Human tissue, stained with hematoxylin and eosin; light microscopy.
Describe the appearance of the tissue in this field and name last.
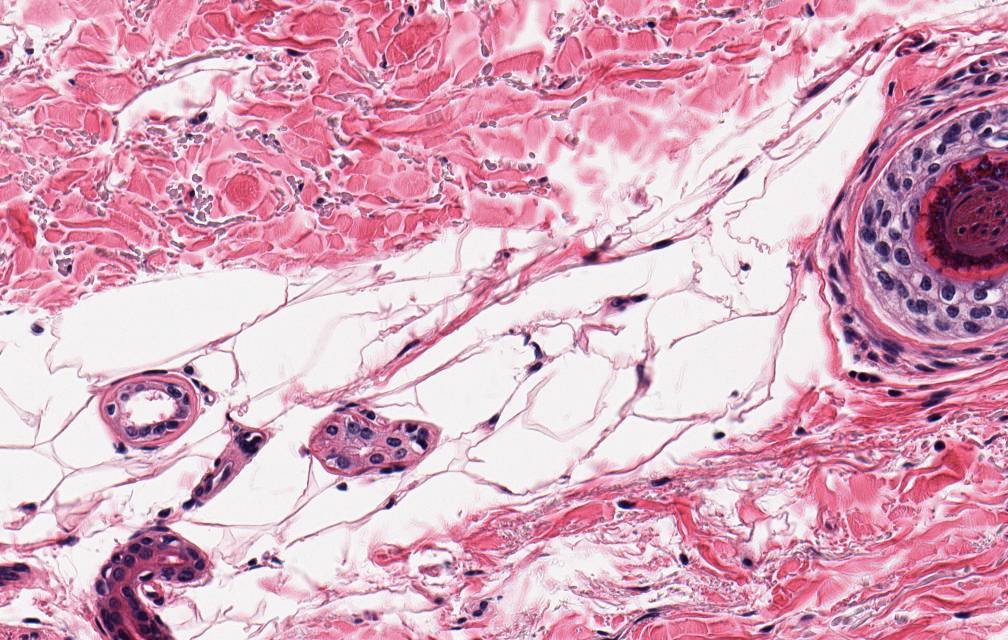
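A pale, mostly empty band runs diagonally across the middle, denser pink fibrous tissue above and below. Right edge: a hair follicle cut across, concentric epithelial cell layers round a central dark red hair shaft. Fat cell membranes are wrinkled and torn in places, leaving irregular clefts. It's skin of the lower leg.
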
